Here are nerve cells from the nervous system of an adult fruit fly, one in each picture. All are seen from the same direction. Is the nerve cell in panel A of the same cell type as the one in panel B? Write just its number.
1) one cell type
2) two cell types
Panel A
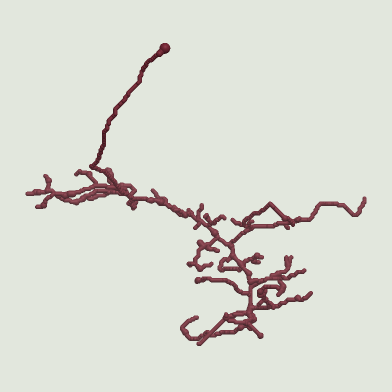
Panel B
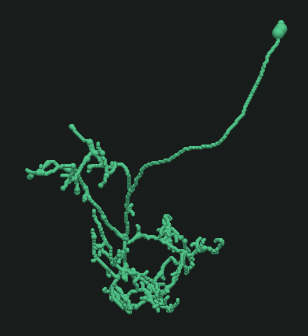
1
